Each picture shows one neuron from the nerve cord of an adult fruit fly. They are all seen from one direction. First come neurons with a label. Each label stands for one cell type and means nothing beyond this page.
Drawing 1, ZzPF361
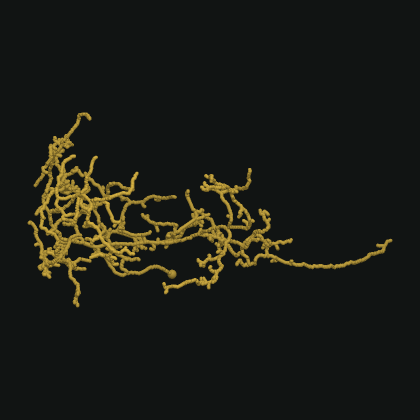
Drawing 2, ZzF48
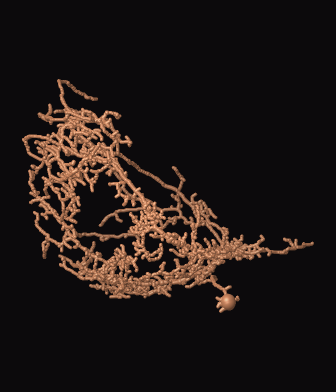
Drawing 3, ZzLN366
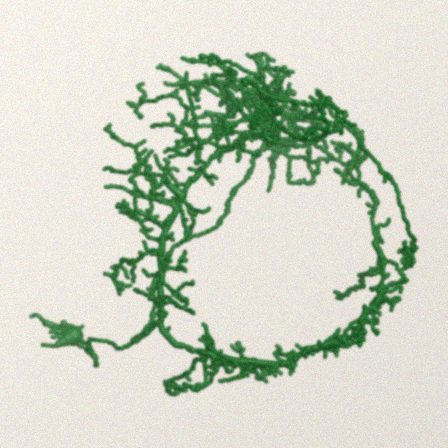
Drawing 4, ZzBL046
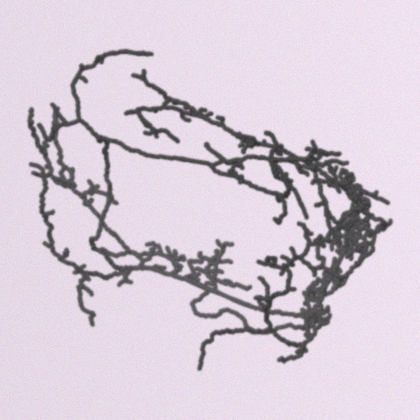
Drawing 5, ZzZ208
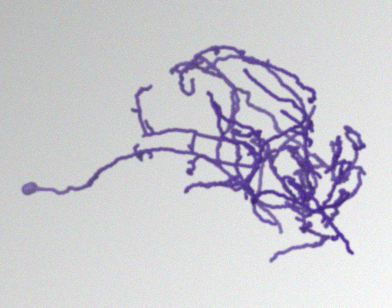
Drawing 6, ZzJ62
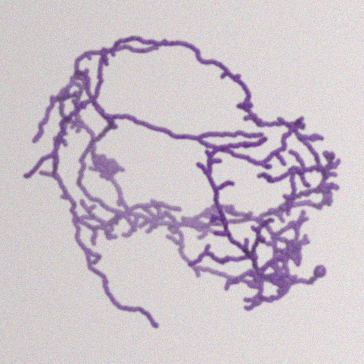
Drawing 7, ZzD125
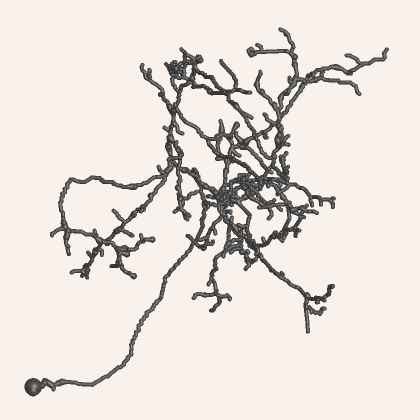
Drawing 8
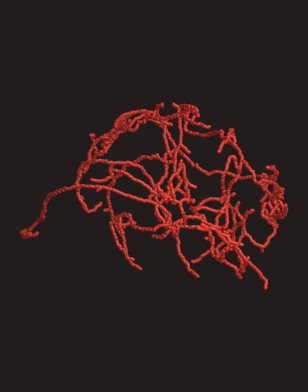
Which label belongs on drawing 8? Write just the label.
ZzZ208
